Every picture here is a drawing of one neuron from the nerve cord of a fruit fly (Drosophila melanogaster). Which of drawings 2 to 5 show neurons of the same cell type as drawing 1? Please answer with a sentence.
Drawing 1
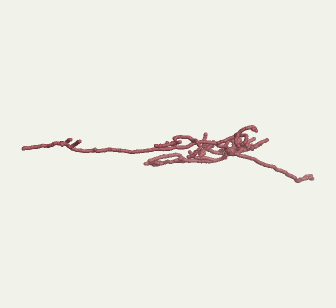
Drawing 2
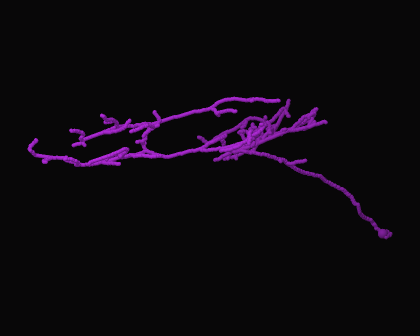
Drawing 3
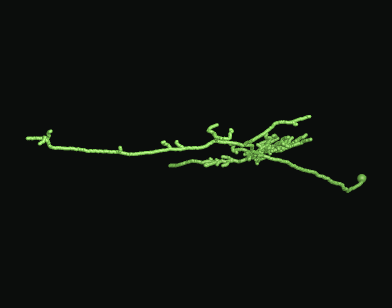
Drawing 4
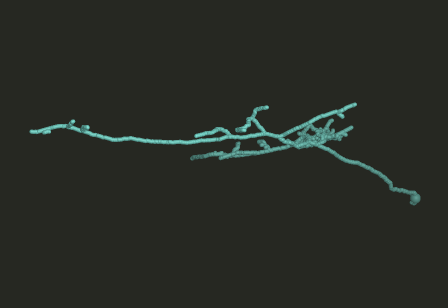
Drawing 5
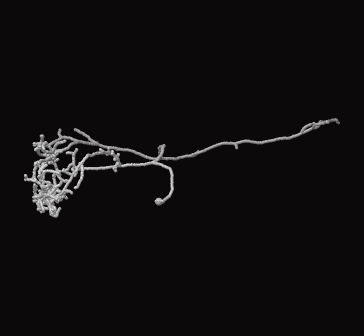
Drawing 2, drawing 3 and drawing 4 are of the same cell type.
